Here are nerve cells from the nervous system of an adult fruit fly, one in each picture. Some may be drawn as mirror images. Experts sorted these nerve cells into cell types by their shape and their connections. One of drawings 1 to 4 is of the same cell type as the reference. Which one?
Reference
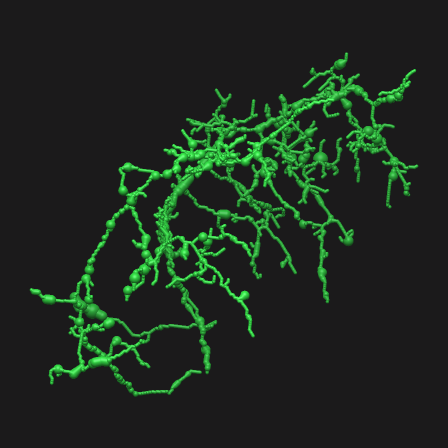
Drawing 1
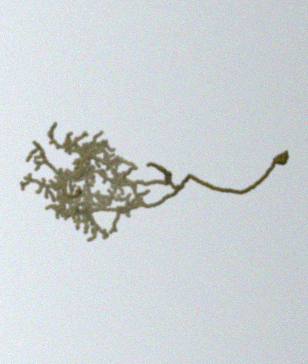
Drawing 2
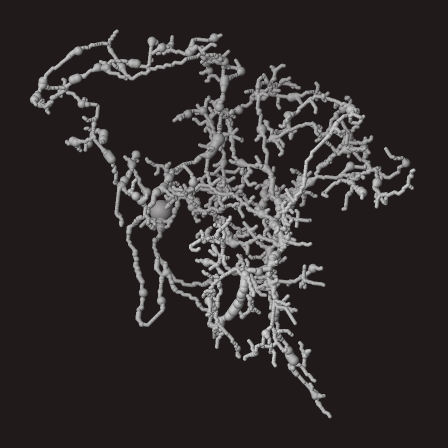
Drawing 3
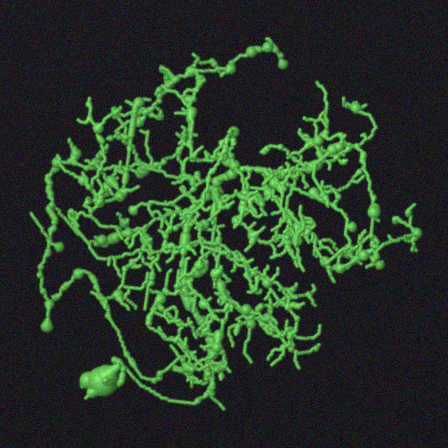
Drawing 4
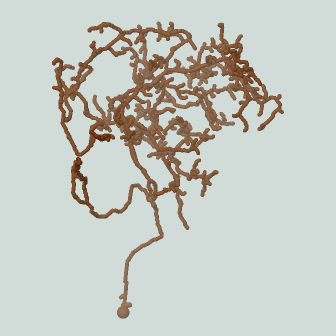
Drawing 3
